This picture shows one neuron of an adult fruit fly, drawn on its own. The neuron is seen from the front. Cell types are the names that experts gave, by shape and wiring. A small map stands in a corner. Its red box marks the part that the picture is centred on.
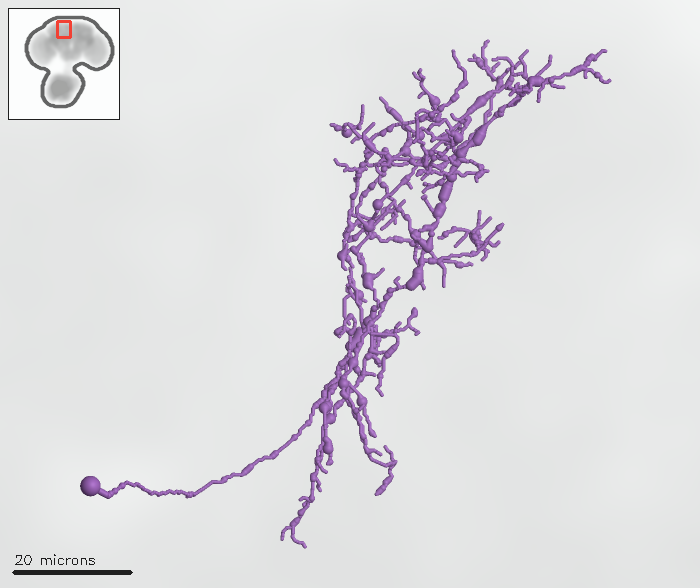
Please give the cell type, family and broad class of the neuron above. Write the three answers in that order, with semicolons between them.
CRE052; hemilineage EBa1; central-brain intrinsic neuron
